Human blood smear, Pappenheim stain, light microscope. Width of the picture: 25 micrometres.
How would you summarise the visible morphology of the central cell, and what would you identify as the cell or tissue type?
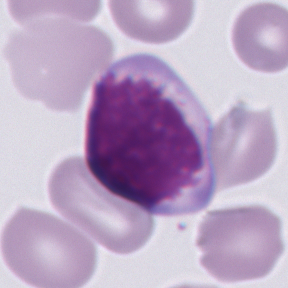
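Cell about 15 by 12 micrometres, roughly 1.75 times as wide as a red cell lying whole in the picture. Nucleus about 12 by 10 micrometres, filling about 70% of the cell's area, off-centre toward the left and lower part. Upper-right nuclear border jagged, not smooth; chromatin dark purple, coarsely clumped. Cytoplasm pale lilac-blue, forming a crescent mainly on the upper-right side. Large granular lymphocyte.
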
